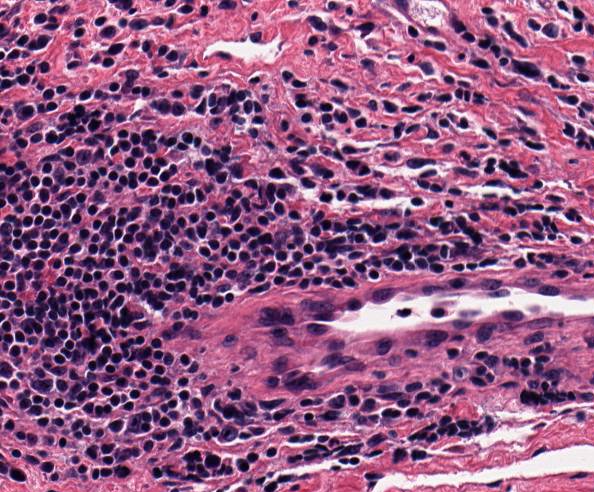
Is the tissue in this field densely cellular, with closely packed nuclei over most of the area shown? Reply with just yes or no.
Yes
